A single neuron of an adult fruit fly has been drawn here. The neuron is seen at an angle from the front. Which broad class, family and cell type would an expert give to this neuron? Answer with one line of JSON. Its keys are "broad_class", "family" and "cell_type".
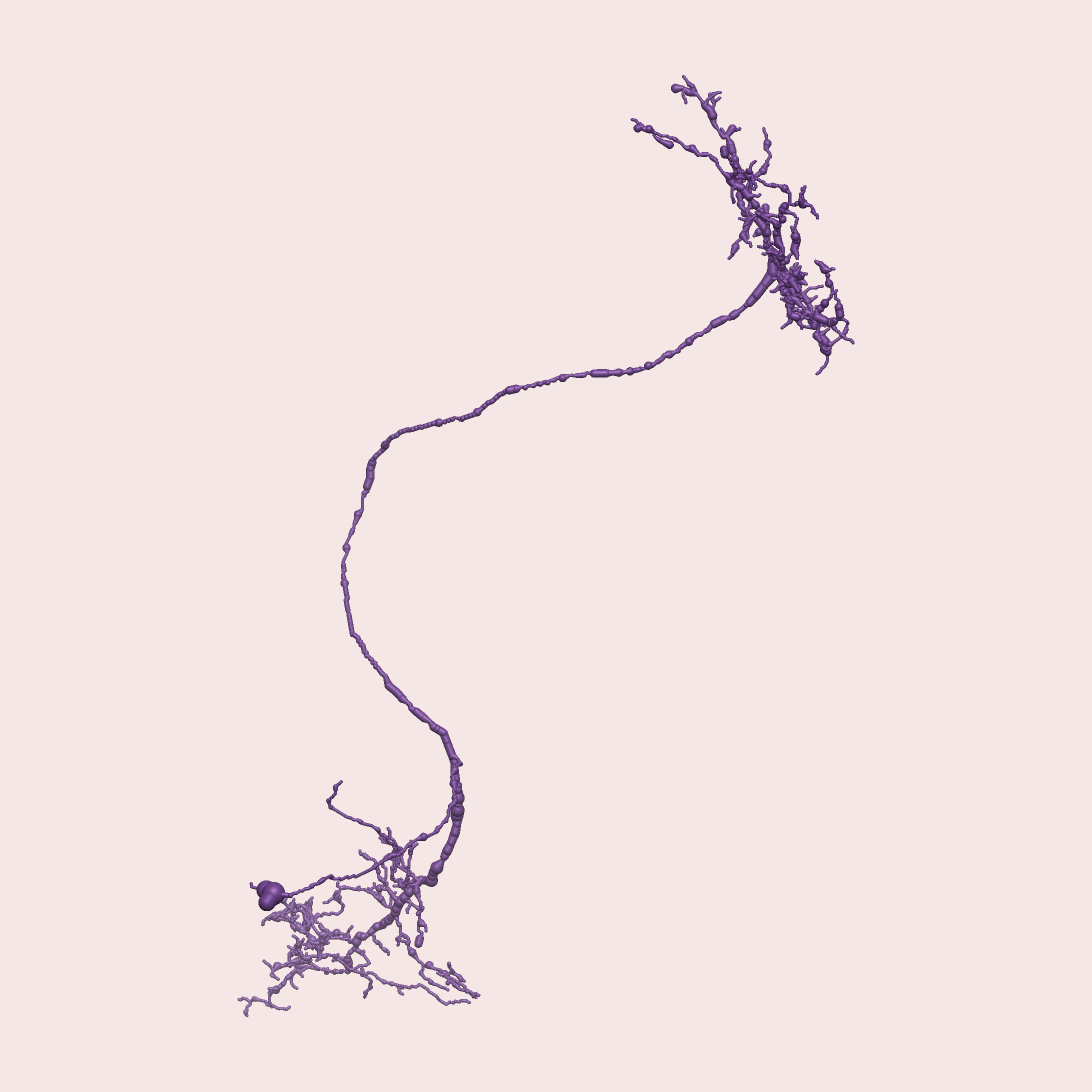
{"broad_class": "central-brain intrinsic neuron", "family": "hemilineage ALv1", "cell_type": "AVLP447"}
